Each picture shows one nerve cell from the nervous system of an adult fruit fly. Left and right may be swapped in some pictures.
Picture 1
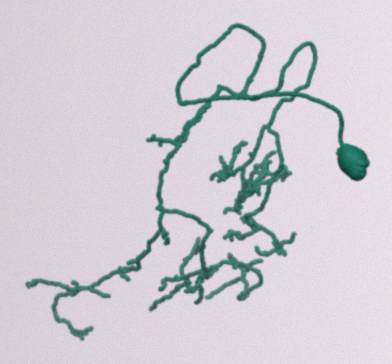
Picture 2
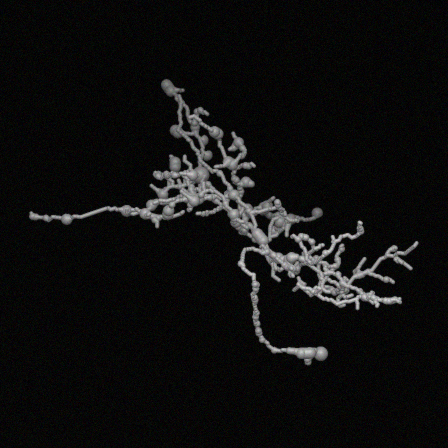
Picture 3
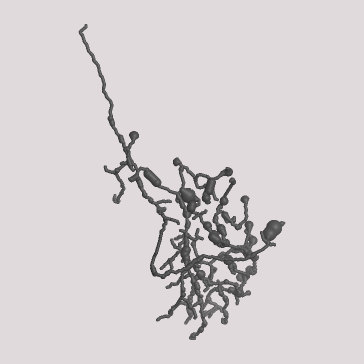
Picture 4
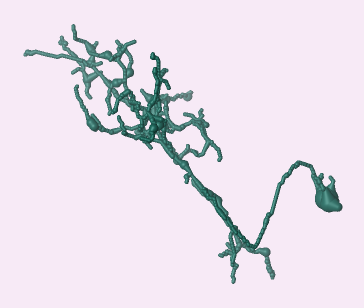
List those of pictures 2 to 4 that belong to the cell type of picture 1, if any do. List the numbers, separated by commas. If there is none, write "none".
none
